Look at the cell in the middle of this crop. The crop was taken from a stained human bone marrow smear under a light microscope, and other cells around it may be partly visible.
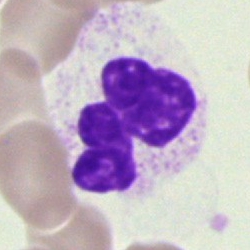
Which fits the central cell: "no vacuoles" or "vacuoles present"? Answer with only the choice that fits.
No vacuoles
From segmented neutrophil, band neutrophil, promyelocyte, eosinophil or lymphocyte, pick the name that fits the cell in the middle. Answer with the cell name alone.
segmented neutrophil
